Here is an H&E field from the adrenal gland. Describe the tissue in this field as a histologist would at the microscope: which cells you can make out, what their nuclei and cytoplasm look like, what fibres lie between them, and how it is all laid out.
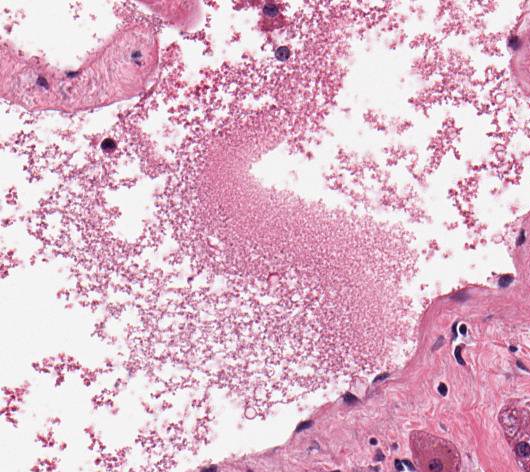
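A band of dense pink fibrous tissue containing scattered dark nuclei occupies the bottom right corner of the field. A curved strip of pink fibrous tissue crosses the top left corner. Among the red cells lie only a few scattered cells with small, dark, round nuclei. No glands are present in any part of the field.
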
